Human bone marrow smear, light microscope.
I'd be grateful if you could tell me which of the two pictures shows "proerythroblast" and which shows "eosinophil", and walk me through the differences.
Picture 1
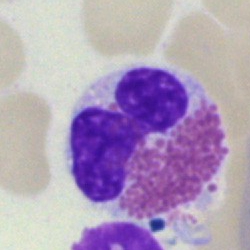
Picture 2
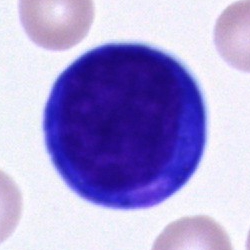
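Picture 2 contains the proerythroblast; picture 1 contains the eosinophil. The eosinophil has a roughly round, smooth outline, while that of the proerythroblast is round and smooth. The eosinophil's nuclear chromatin is dense and dark purple.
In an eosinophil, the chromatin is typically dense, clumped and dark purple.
The proerythroblast's chromatin stains dark purple-blue throughout the nucleus. Granules in the eosinophil are packed most densely in the right half of the cell, and at the upper left the cytoplasm is pale, with only sparse granules.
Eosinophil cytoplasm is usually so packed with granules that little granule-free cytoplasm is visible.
The proerythroblast shows no granules in its cytoplasm, which appears only as a thin deep blue crescent, most visible along the lower right edge. No vacuoles are seen in the proerythroblast. At the bottom edge of picture 1, part of another purple nucleus shows.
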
